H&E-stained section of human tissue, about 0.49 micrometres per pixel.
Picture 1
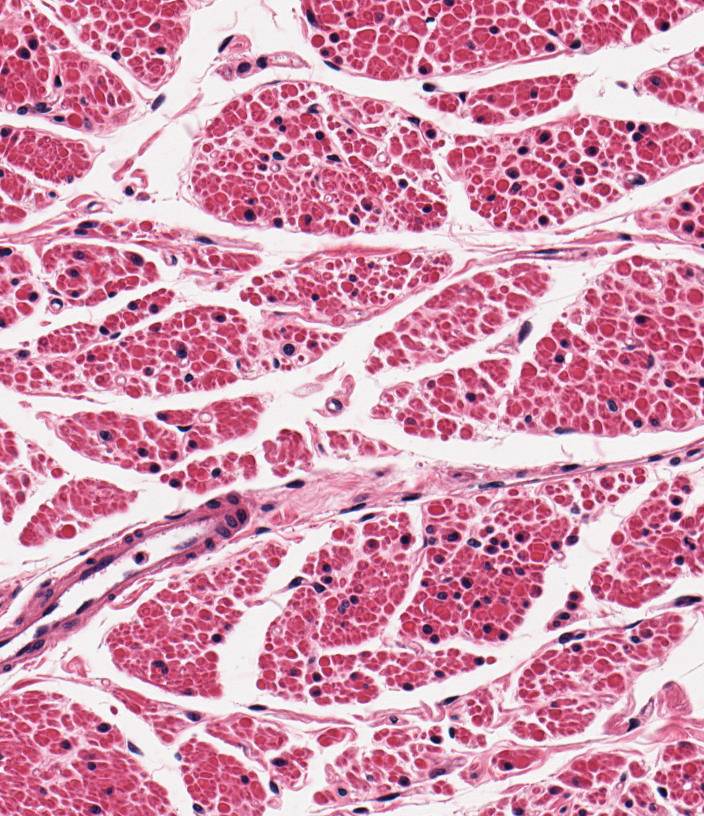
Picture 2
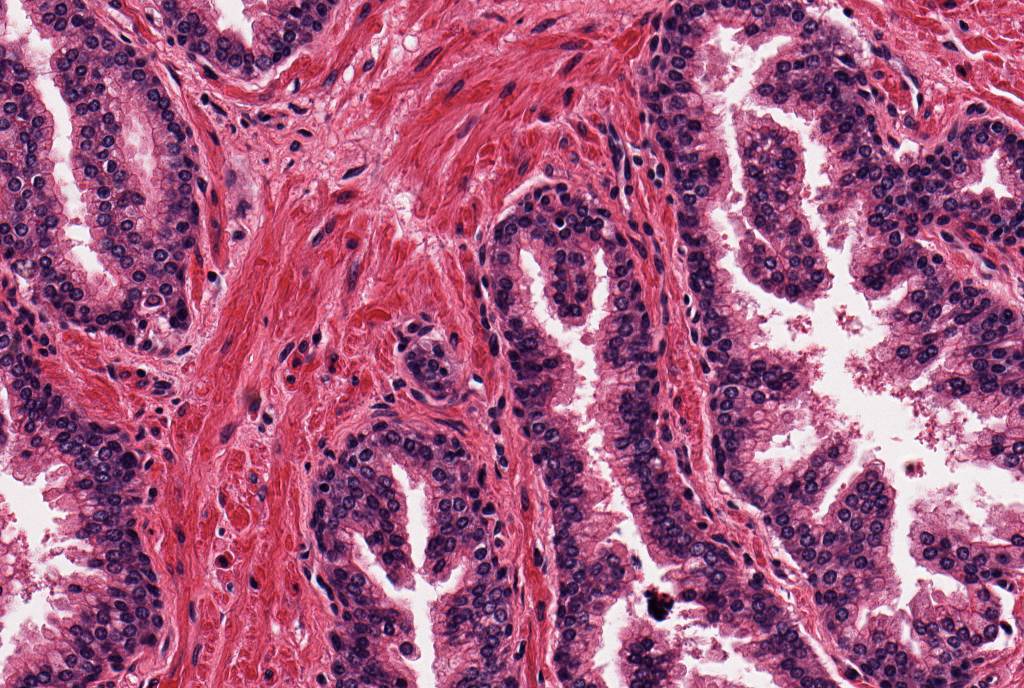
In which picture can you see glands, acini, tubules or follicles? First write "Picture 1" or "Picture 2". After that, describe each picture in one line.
Picture 2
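Picture 1: No epithelium, glands or fat cells are present anywhere in the field.
Picture 2: The gland linings fold inward as papillary projections into the lumens, most markedly in the right half of the field.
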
